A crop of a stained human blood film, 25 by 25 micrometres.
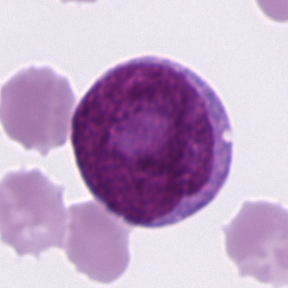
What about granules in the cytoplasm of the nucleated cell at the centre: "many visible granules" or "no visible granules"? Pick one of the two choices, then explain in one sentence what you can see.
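No visible granules. No granules are visible in the cytoplasm.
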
